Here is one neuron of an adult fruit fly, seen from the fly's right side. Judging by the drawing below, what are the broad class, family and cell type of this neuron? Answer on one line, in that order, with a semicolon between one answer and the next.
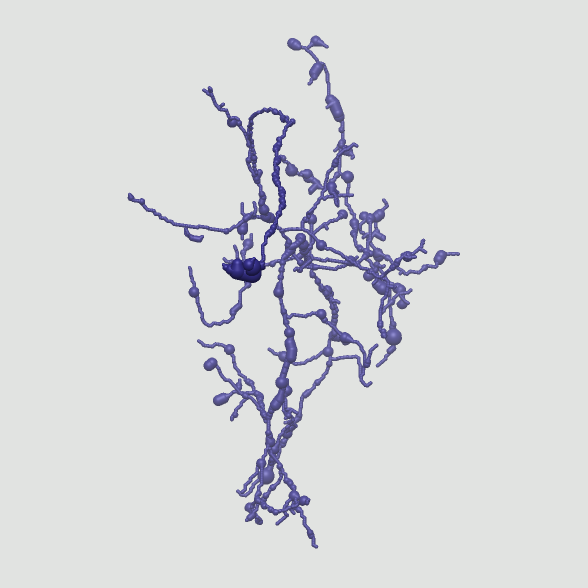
nerve-cord intrinsic neuron; hemilineage 12B; IN12B058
